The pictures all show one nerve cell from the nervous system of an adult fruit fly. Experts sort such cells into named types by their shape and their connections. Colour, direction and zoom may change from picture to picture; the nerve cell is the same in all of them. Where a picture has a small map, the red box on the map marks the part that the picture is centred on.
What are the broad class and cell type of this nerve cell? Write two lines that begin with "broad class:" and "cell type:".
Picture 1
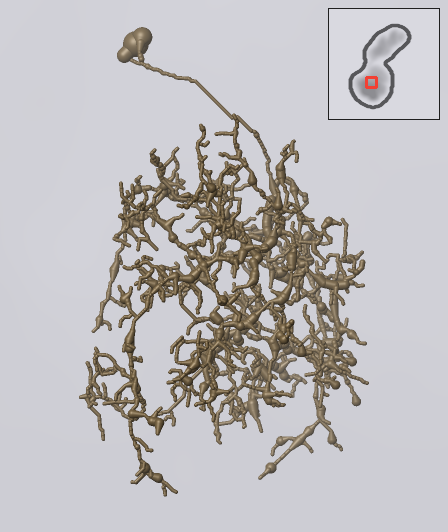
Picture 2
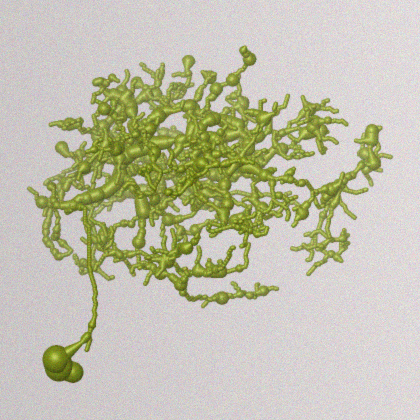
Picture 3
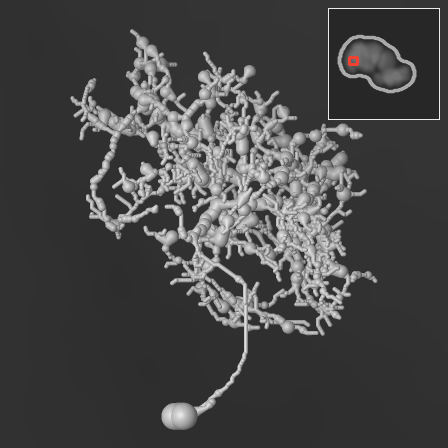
broad class: central-brain intrinsic neuron
cell type: AVLP354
